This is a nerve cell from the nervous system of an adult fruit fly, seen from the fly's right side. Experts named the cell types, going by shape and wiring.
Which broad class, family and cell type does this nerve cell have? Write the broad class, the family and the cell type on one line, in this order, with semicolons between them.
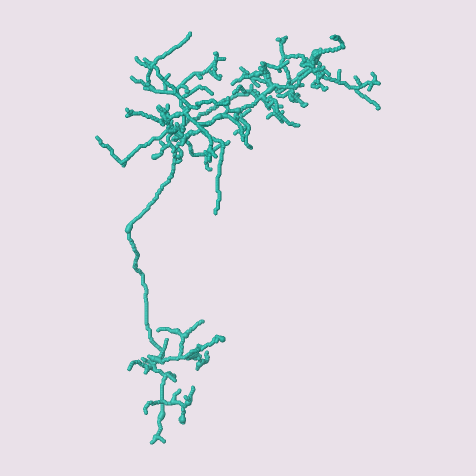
central-brain intrinsic neuron; hemilineage CREa2_ventral; LAL030_b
